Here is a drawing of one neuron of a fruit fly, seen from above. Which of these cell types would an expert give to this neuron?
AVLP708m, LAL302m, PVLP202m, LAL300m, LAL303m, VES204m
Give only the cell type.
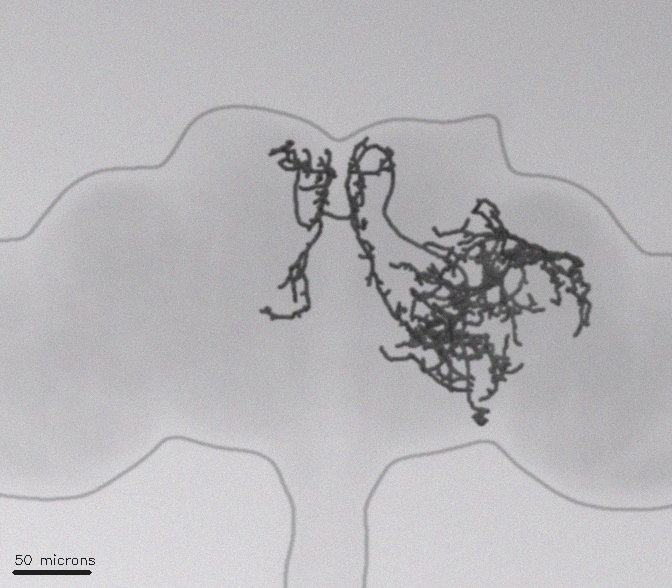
AVLP708m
